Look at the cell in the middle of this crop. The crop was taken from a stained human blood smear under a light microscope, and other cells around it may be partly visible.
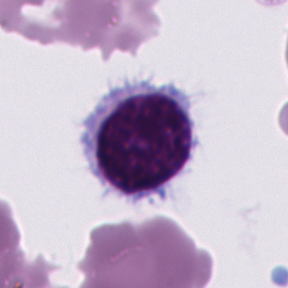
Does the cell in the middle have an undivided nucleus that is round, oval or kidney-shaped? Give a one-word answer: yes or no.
Yes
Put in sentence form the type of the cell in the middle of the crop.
In short, the cell at the center is a hairy cell.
